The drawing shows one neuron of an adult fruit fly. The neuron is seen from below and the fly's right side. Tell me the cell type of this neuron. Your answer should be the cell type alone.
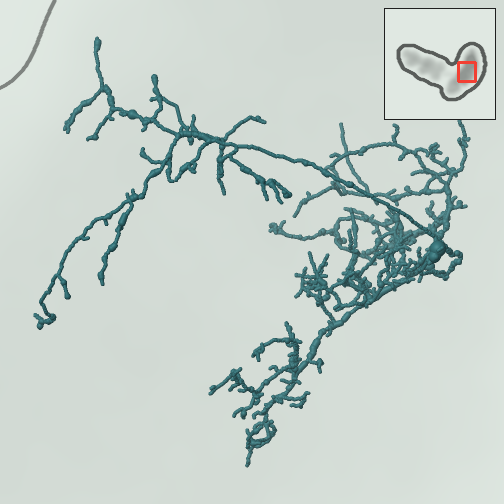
GNG666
